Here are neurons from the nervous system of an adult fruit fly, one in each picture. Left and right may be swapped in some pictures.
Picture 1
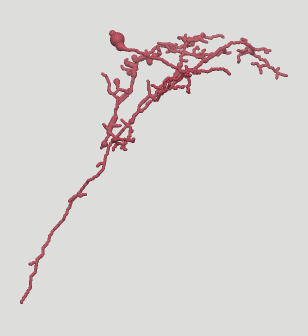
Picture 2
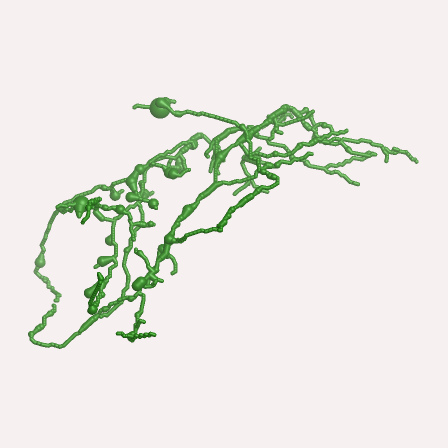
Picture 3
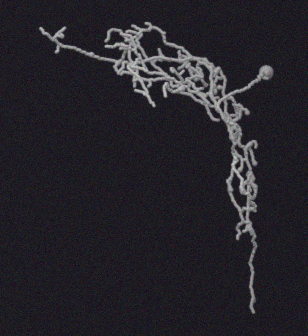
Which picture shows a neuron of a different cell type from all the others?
Picture 1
